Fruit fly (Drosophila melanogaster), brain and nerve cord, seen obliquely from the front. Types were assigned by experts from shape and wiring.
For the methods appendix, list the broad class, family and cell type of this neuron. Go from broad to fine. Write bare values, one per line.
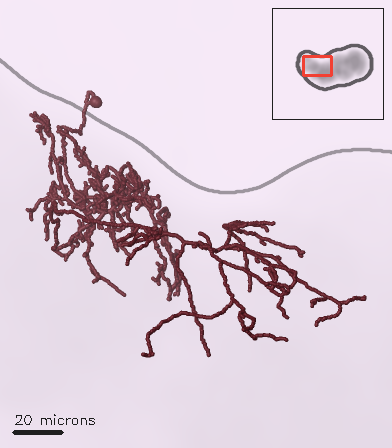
nerve-cord intrinsic neuron
hemilineage 18B
IN18B042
